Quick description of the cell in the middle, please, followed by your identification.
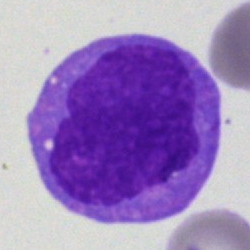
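A round, smooth outline encloses a large nucleus that fills most of the cell. Its chromatin is finely granular rather than coarsely clumped. Two small clear spots lie in the cytoplasm on the left side. It is a blast.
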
